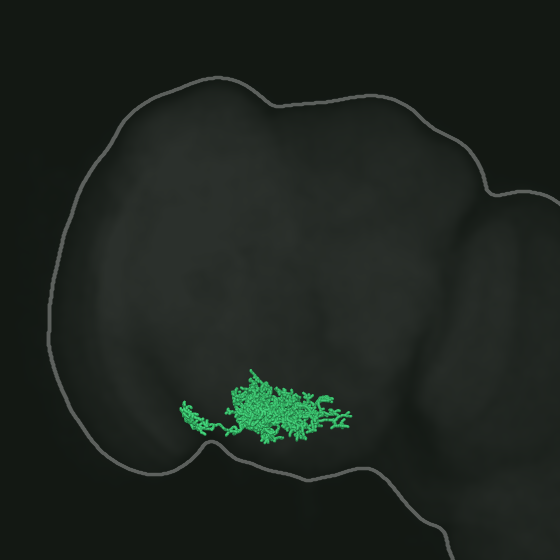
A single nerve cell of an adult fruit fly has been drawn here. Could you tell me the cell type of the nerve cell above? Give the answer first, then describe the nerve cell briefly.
Its cell type is GNG111. This is a central-brain intrinsic neuron. As drawn here it is wider than it is tall.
